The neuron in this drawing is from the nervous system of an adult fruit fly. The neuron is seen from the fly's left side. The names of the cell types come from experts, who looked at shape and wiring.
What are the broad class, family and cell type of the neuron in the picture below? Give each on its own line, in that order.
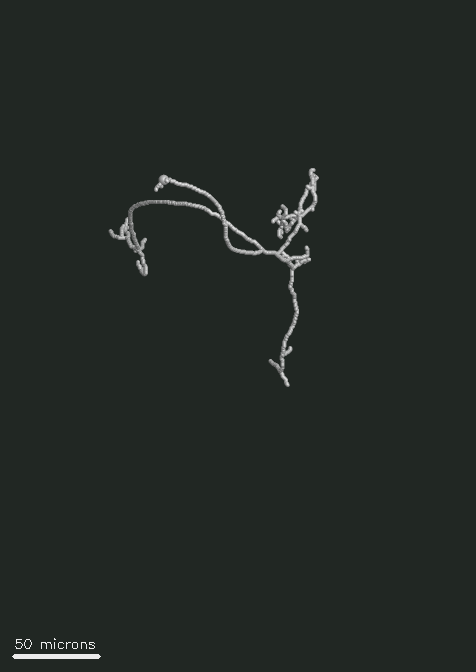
central-brain intrinsic neuron
hemilineage SLPa&l1_lateral
CB2881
